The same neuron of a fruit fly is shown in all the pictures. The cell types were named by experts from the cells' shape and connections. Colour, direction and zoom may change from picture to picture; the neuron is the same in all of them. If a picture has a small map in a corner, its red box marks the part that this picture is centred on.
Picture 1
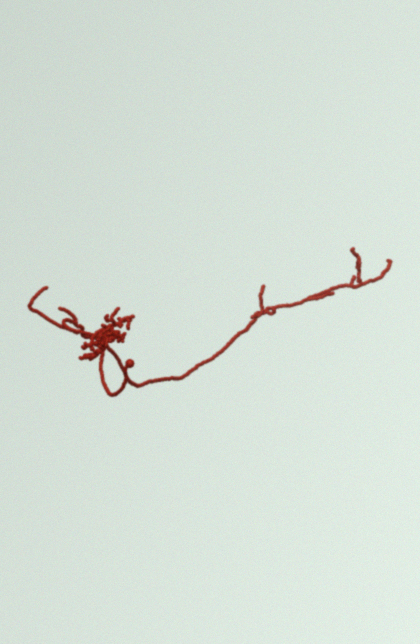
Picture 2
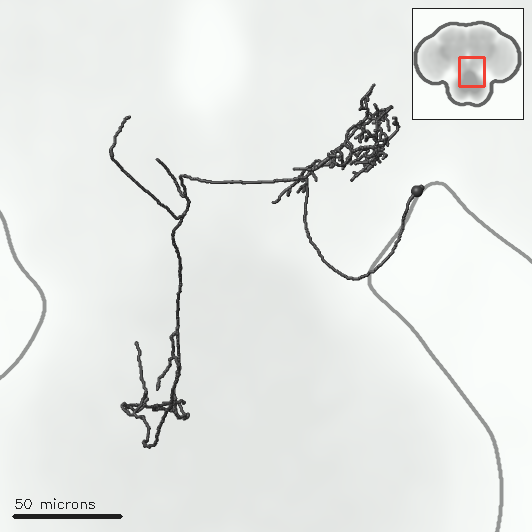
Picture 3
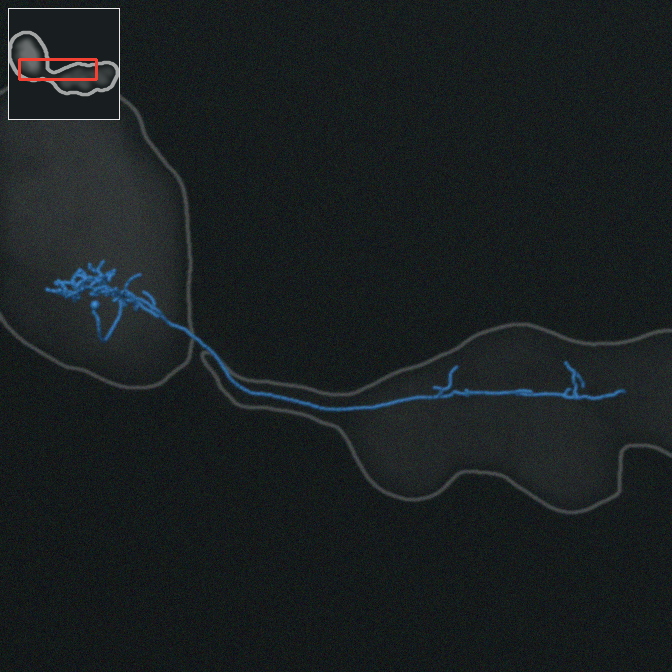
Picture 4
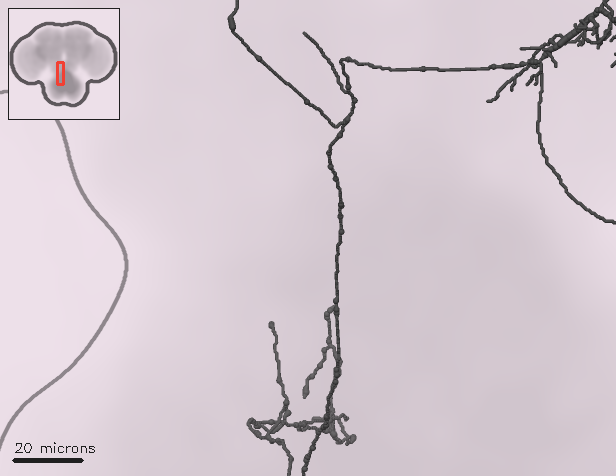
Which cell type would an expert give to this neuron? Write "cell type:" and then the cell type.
cell type: DNge181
